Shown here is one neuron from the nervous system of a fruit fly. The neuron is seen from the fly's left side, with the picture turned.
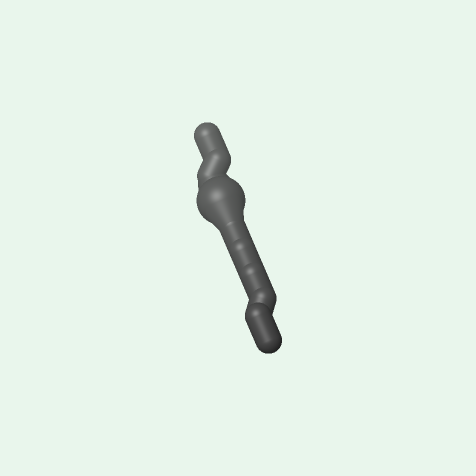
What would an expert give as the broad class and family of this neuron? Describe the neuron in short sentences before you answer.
The drawing shows no cell body. In this view it is more than twice as tall as it is wide. This is a photoreceptor or other optic-lobe sensory neuron. The name of its family is class visual.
